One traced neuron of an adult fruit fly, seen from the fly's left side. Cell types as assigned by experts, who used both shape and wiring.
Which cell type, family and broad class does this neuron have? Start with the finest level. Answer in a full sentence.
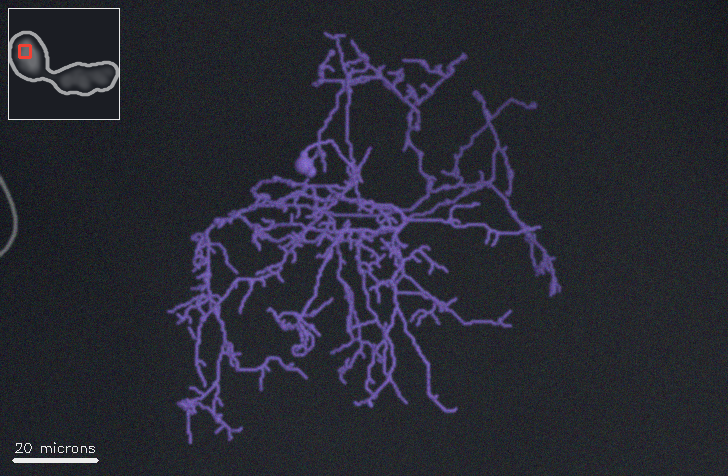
Type AVLP312 of hemilineage SLPav1_medial, a central-brain intrinsic neuron.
